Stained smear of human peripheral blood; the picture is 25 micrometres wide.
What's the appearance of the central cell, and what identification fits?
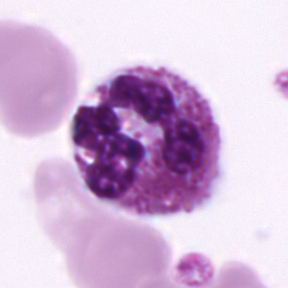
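Measuring about 13 micrometres across, the cell has a nucleus divided into several separate lobes. These lobes form a ring around a paler area in the middle of the cell. The chromatin is dark purple and coarsely clumped, and no nucleoli are visible. This is an eosinophil.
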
